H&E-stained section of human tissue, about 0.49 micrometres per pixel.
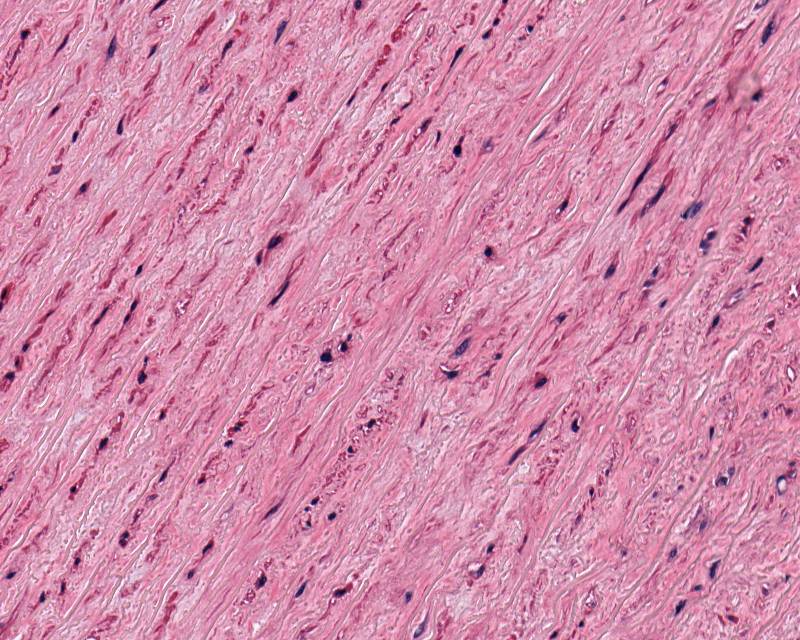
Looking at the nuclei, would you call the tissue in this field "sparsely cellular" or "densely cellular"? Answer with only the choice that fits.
Sparsely cellular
